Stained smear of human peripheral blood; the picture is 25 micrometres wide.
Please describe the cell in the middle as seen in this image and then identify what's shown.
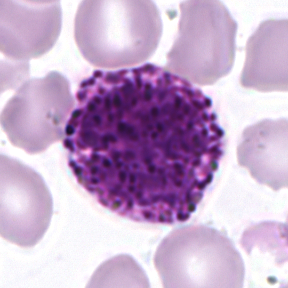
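Start with the outline, which is round. Now look for the nucleus: you won't be able to make out its shape, because the granules hide it. Follow the granules outward and you'll see they reach right to the edge, making the border bumpy. Between them the ground is a reddish-purple colour. What you have here is a basophil.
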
